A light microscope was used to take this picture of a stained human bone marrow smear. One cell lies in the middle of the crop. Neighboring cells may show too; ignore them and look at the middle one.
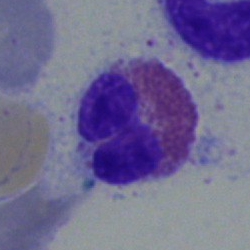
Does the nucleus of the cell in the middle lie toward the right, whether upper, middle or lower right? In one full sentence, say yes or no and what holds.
No, on the left side of the cell lies its nucleus.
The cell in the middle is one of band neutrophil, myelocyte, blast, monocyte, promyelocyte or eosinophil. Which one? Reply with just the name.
eosinophil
